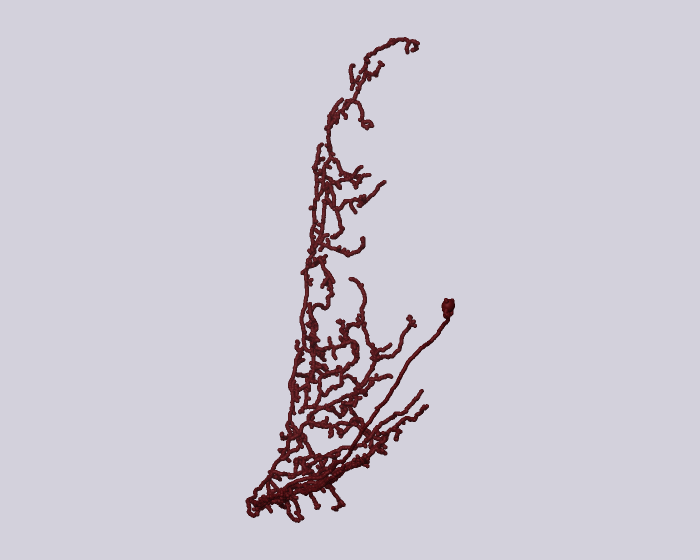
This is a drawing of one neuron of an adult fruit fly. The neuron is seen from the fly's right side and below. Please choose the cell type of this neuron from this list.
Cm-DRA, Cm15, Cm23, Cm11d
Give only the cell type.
Cm11d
